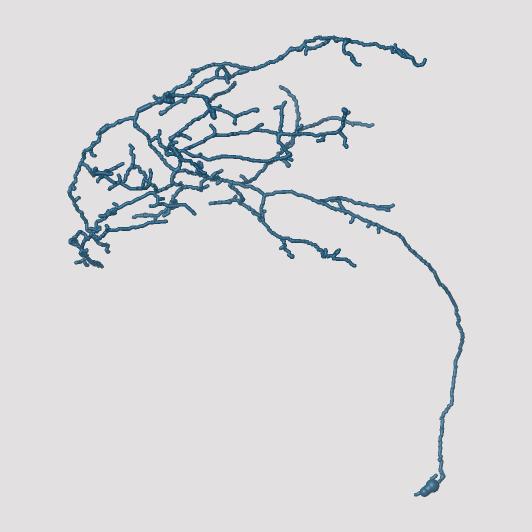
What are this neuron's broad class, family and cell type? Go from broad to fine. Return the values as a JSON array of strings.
["nerve-cord intrinsic neuron", "hemilineage 06B", "IN06B066"]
